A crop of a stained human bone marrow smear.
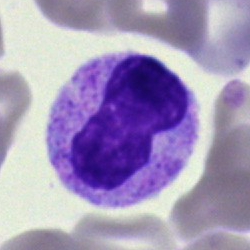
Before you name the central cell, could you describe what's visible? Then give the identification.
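First, the nucleus: it is pinched in near its middle, giving two broad lobes, and its long axis runs diagonally from upper right to lower left. Second, the chromatin, which is dense and dark purple. Third, the cytoplasm, with fine purple granules scattered through it. The cell is a band neutrophil.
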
